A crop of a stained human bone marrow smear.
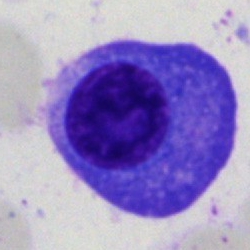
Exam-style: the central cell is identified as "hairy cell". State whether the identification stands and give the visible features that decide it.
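Not a hairy cell, I'm afraid: this is a plasma cell. See how abundant and deep blue the cytoplasm is.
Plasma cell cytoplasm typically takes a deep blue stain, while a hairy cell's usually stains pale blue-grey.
The amount alone would fit both.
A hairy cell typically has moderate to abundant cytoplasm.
Only the upper left border frays into small pale projections; most of the oval outline stays smooth.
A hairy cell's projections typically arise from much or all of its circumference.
The off-centre nucleus, toward the left, has dark purple, coarsely clumped chromatin.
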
